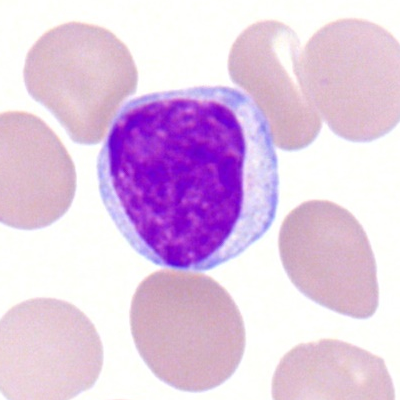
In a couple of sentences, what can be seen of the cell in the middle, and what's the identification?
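First thing I notice: the nucleus fills most of the cell. It sits over toward the left side. The cytoplasm is pale blue, and its rim is widest on the right. So this is a lymphocyte.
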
